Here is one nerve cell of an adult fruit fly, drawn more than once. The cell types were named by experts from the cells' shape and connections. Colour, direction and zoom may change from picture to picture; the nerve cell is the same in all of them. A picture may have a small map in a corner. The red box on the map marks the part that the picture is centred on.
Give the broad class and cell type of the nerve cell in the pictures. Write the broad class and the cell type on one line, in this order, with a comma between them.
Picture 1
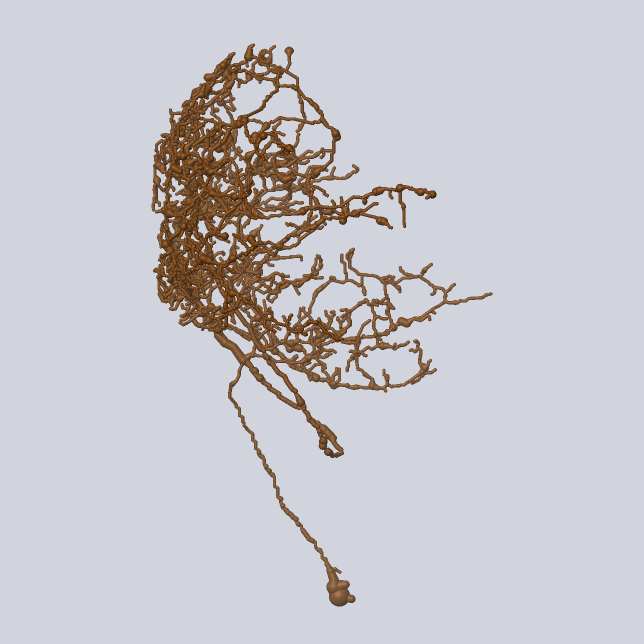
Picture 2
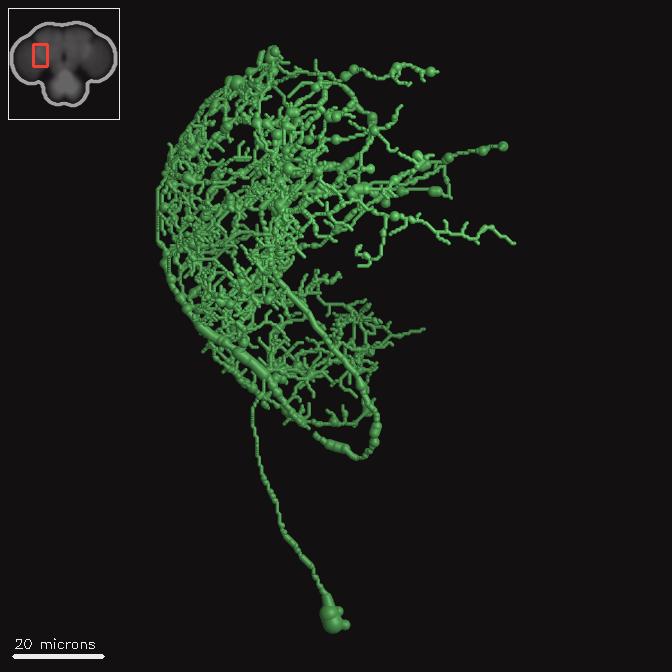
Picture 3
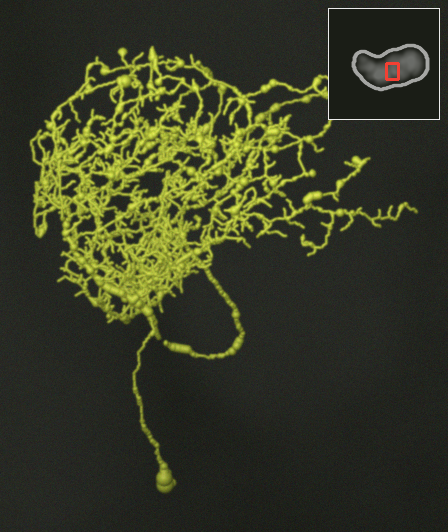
central-brain intrinsic neuron, AVLP600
